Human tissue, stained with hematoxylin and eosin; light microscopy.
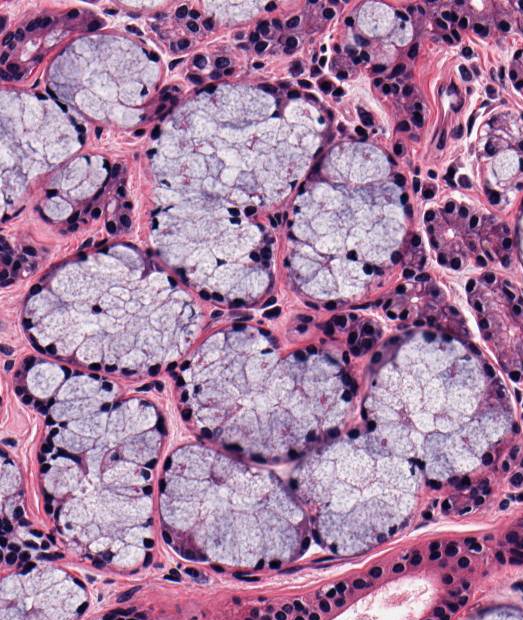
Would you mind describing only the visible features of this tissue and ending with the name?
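Acini: large, rounded and mucous, occupying most of the centre and left of the field. Cytoplasm of the mucous cells: pale, foamy, grey-lilac. Nuclei of those cells: flattened, pressed against the outer edge of each acinus. Between acini: connective tissue with scattered small, round, dark nuclei. This is a minor salivary gland.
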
